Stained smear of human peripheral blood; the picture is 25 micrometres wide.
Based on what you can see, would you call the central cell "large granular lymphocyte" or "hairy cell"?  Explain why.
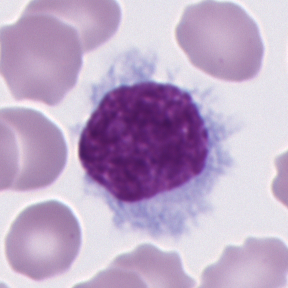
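It's a hairy cell. The outer border is ragged and ill-defined rather than smooth, and the cytoplasm is a pale greyish-blue, its rim narrowest on the left side of the nucleus. The nucleus is round, about 11 micrometres across, with dense purple chromatin mottled by small lighter patches.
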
